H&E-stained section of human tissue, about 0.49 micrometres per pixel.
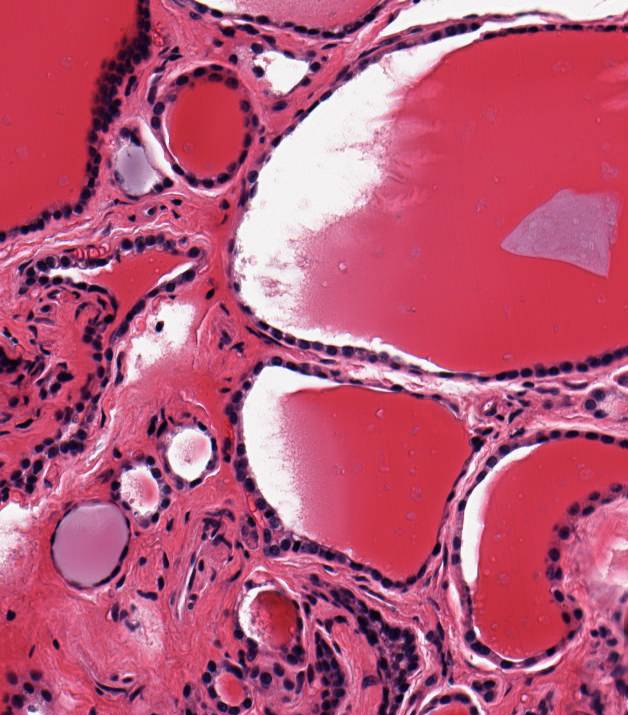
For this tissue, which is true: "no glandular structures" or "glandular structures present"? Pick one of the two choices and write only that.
Glandular structures present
